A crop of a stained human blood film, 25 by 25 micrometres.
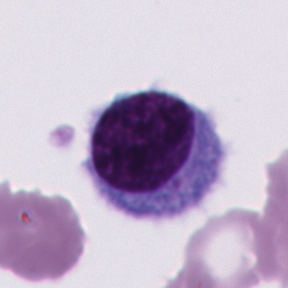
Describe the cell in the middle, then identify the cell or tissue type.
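Starting with the nucleus, I'd call it round to oval, and I can't find any indentation. It lies toward the upper left of the cell and takes up about 60% of the cell's area. The chromatin looks dark purple and coarsely clumped. The cytoplasm is stained blue and forms a wider crescent along the lower right side of the nucleus. The whole cell comes to about 12 micrometres across. This one is a hairy cell.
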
